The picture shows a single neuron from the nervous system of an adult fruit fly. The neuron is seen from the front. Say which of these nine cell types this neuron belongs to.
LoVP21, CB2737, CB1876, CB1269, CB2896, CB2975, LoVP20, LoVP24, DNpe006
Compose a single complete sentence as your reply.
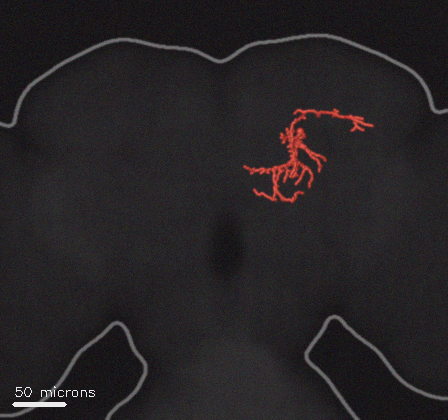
The cell type of the neuron here is CB2975.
